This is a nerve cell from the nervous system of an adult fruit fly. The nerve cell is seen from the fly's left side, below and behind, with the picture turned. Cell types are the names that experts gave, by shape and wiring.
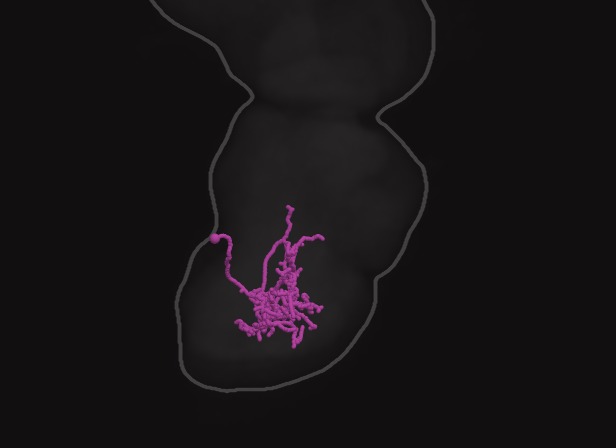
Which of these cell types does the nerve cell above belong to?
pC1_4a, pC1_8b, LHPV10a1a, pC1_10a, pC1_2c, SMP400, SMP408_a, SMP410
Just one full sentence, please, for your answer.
This nerve cell is classified under the cell type pC1_10a.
